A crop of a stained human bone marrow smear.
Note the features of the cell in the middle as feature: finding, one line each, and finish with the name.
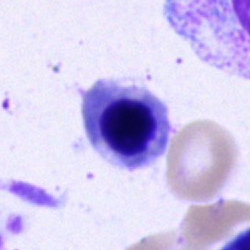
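Chromatin: very dark and dense throughout the nucleus
Cytoplasm: a moderate blue rim around the whole nucleus
Granules: none in the cytoplasm
Outline: slightly angular, not quite perfectly round
Name: erythroblast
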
